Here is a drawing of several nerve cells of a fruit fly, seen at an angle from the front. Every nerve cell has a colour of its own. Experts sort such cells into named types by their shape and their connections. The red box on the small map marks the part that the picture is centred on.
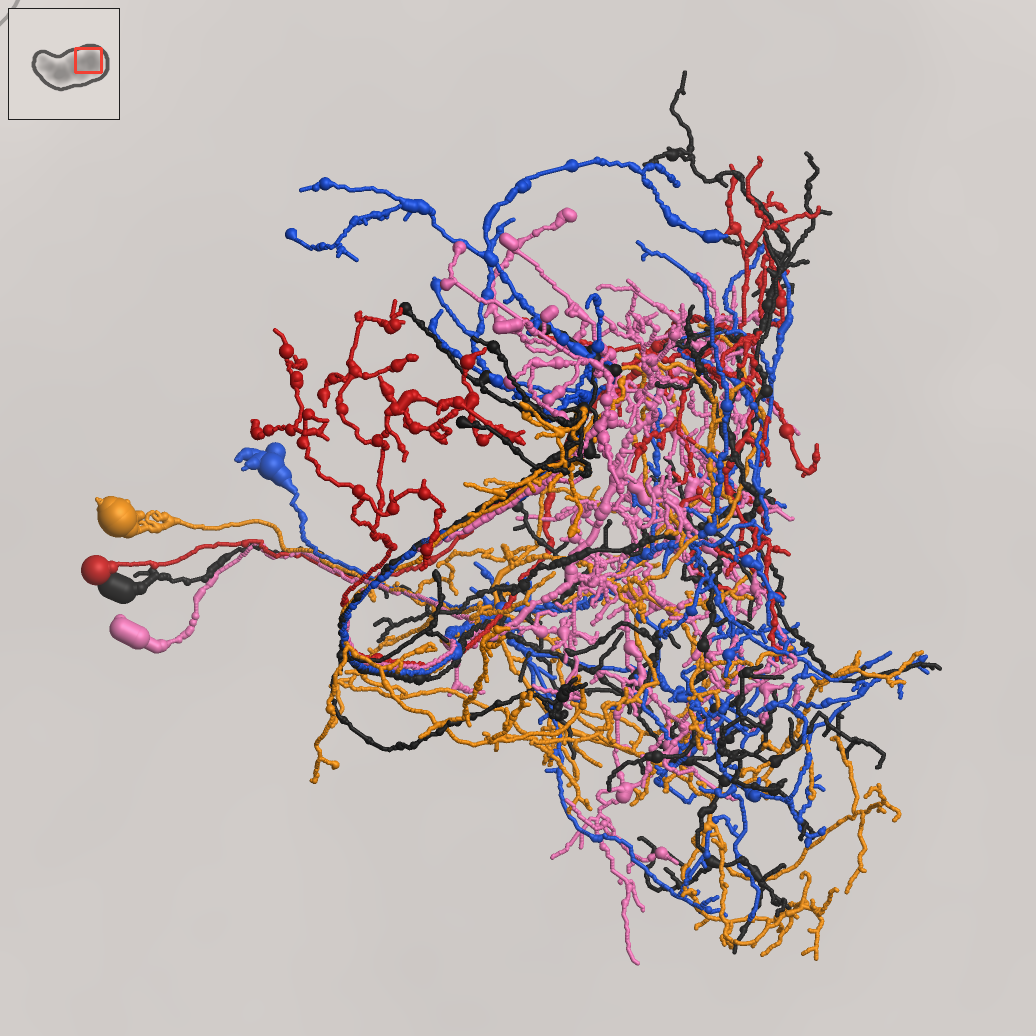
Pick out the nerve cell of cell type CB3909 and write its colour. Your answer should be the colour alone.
black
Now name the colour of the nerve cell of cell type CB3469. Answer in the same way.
orange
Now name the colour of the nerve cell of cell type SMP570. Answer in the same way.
red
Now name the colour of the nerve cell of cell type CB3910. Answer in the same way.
blue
